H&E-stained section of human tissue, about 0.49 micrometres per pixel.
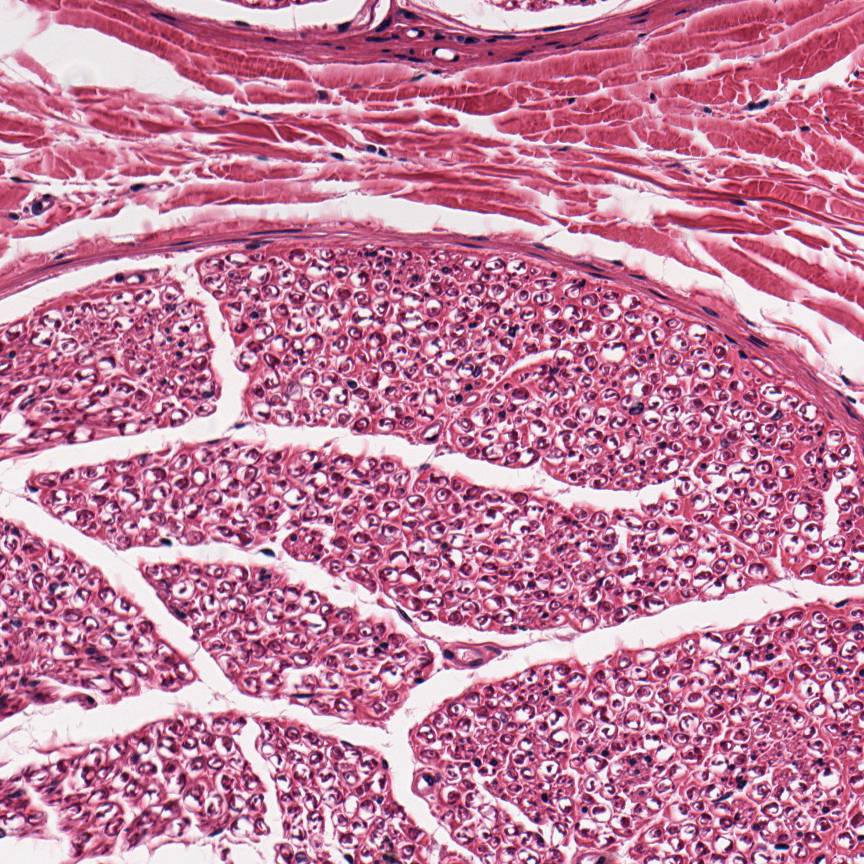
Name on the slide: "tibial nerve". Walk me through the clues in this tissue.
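This is tibial nerve, and the clearest match lies in the lower two-thirds of the field, which is filled with tightly packed small round profiles cut in cross-section.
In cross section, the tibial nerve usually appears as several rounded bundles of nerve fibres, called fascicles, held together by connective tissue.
The packed round profiles agree with nerve fibres cut across in this way, and dark elongated nuclei are sparse among them. A thin band of flattened cells with elongated dark nuclei curves along the upper border of the packed compartments. At the top of the field, deeply pink elongated fibres run roughly side to side.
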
